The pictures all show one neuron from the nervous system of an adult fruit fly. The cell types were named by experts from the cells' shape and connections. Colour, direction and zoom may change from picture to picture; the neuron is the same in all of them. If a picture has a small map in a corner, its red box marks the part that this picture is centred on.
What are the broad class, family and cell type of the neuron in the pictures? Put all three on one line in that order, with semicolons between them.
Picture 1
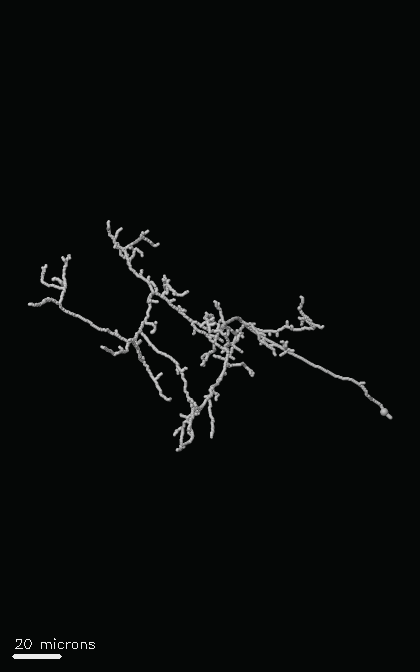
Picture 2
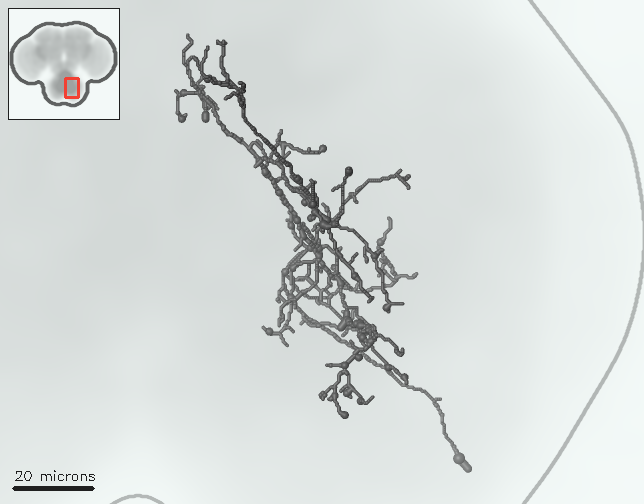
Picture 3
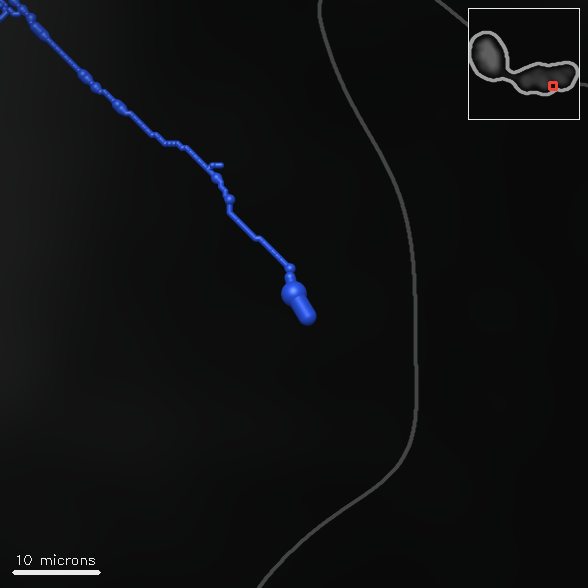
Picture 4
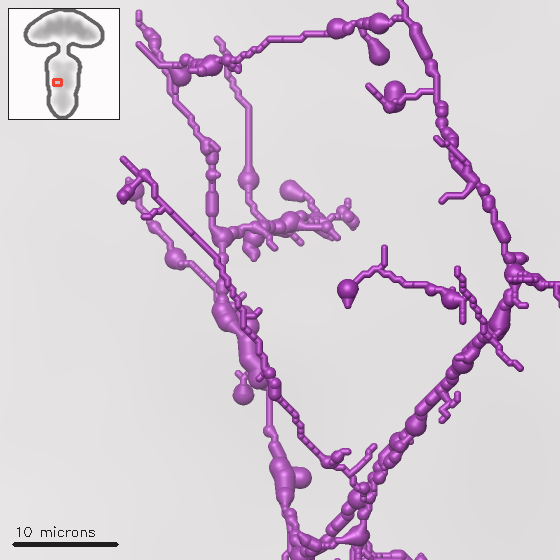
nerve-cord intrinsic neuron; hemilineage 21A; IN21A058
